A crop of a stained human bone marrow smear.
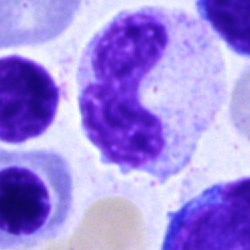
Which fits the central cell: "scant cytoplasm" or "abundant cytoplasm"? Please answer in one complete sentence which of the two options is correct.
It is abundant cytoplasm that surrounds the nucleus of this cell.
